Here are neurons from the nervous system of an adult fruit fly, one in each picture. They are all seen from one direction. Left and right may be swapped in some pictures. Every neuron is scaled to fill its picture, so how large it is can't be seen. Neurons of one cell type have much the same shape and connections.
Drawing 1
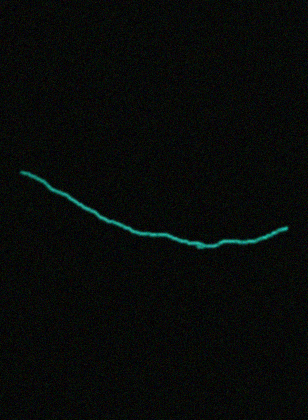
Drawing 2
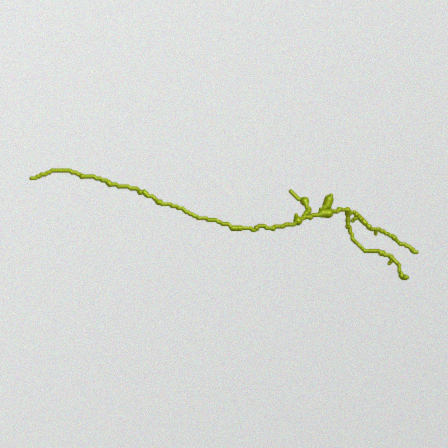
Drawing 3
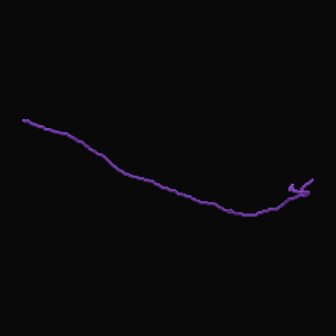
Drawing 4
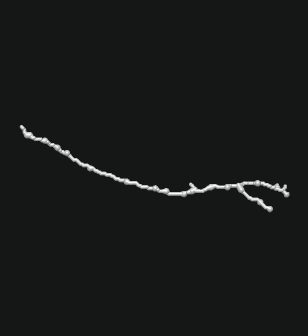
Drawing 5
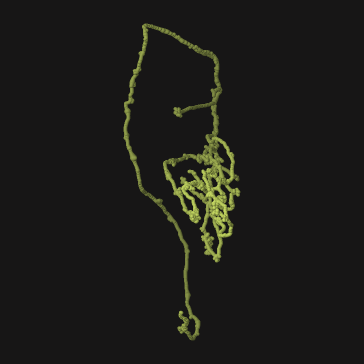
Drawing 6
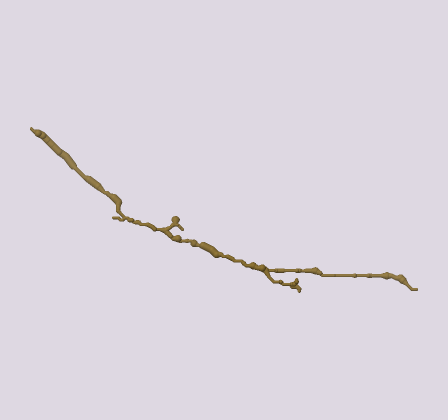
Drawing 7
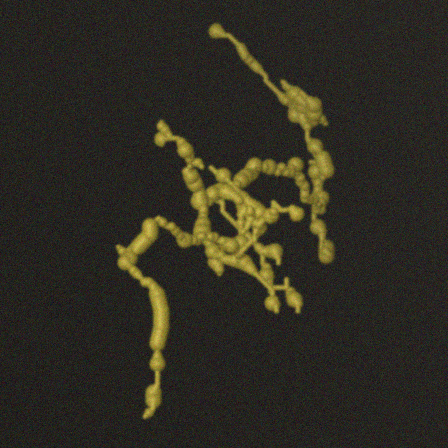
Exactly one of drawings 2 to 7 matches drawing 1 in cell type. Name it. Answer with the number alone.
3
